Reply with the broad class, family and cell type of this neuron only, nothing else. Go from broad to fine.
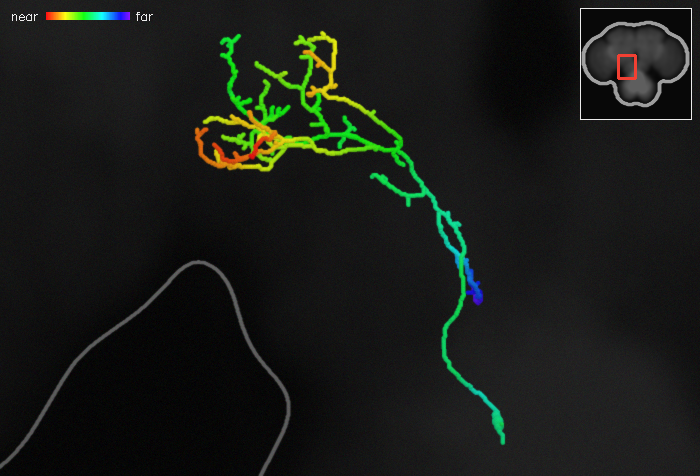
central-brain intrinsic neuron; hemilineage LB3; CB2912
